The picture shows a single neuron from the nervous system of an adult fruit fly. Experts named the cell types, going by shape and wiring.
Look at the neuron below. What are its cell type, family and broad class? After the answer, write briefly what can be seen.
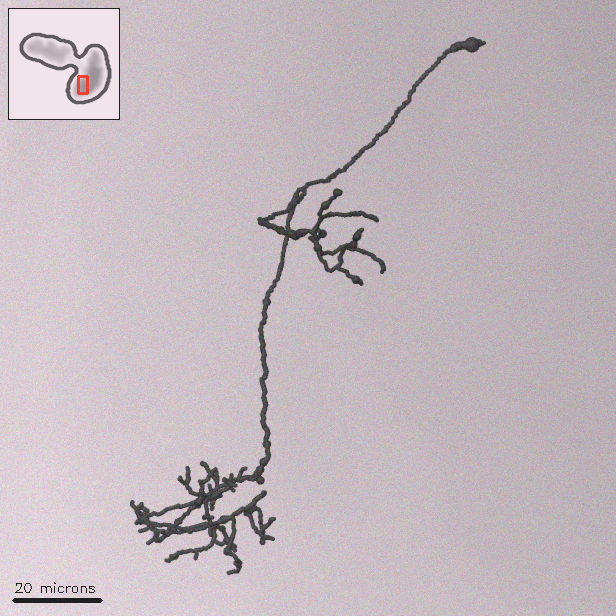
Its cell type is LC13. Its family is LC. It is a visual projection neuron. It lies in the brain. From top to bottom in the picture it spans about 120 microns. The picture shows dozens of branch ends.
